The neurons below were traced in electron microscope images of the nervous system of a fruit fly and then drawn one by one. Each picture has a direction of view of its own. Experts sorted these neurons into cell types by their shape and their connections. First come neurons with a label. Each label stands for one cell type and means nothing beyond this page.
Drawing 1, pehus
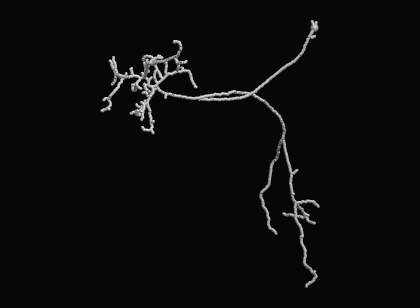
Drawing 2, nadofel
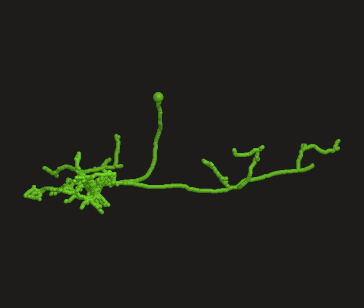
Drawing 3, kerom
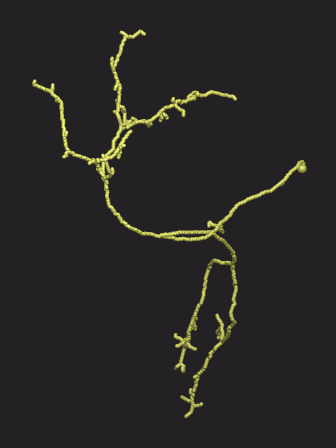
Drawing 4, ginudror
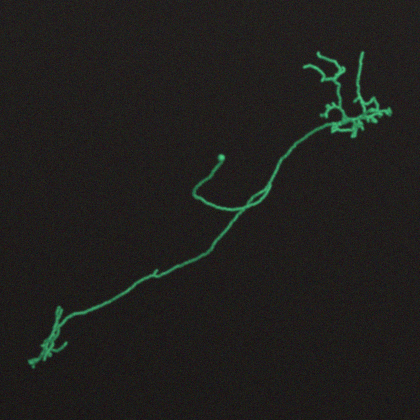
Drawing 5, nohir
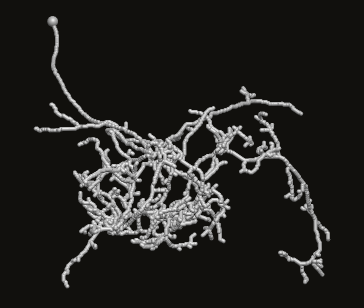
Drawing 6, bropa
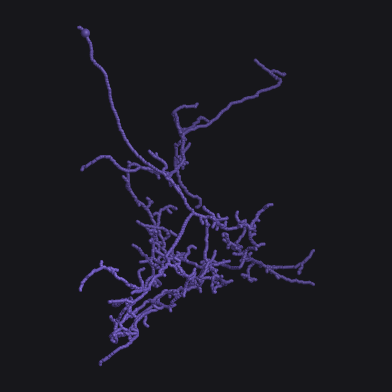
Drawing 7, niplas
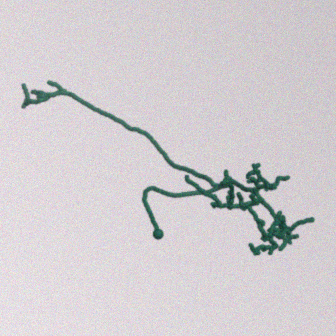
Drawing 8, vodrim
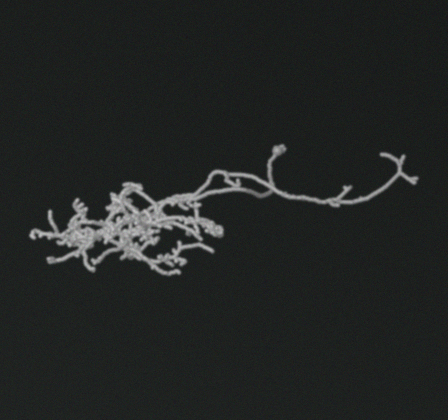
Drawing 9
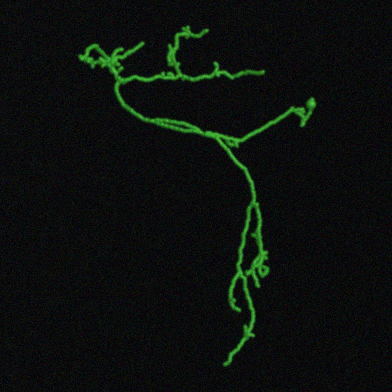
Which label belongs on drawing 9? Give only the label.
kerom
